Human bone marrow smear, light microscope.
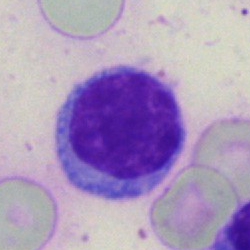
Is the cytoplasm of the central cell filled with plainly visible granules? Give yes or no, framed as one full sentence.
No, within the cytoplasm of the cell there is no visible granule.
